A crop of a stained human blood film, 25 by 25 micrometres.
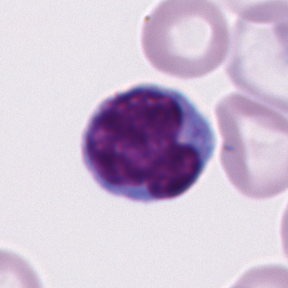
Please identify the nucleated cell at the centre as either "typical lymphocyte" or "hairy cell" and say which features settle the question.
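This is a typical lymphocyte rather than a hairy cell.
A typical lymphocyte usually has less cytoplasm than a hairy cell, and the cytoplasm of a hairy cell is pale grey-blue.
Here the cytoplasm is only a thin rim, and it is pale blue; it is widest at the right, where the nucleus is notched. The nucleus is about 10 micrometres across in a cell about 11 micrometres across, and it fills about 70% of the cell's area. The outline is roughly round, with a smooth, unbroken edge. The chromatin is dark purple and coarsely clumped into blotches, and no nucleoli can be seen.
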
